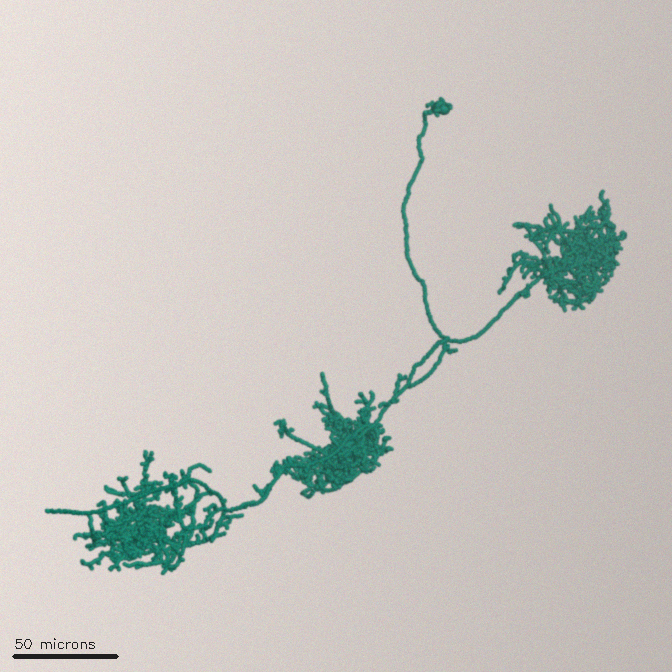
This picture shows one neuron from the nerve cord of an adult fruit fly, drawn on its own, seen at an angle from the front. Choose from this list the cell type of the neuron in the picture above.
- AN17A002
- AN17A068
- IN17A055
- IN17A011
AN17A002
